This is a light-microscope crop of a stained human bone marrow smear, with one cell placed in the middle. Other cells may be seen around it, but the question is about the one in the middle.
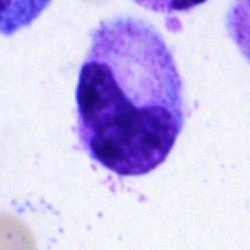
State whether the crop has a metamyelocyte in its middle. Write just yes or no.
yes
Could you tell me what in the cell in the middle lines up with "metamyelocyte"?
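First, the nucleus: it is kidney-shaped, with its indentation facing the upper right, and it lies in the lower left of the cell, while the cytoplasm is mostly in the upper right.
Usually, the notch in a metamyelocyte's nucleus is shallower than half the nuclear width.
The indentation goes with the metamyelocyte. Second, the chromatin is dark purple and coarsely clumped.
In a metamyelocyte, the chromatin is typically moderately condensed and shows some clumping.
The clumping here agrees with that. Third, fine purple granules are scattered through the cytoplasm.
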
